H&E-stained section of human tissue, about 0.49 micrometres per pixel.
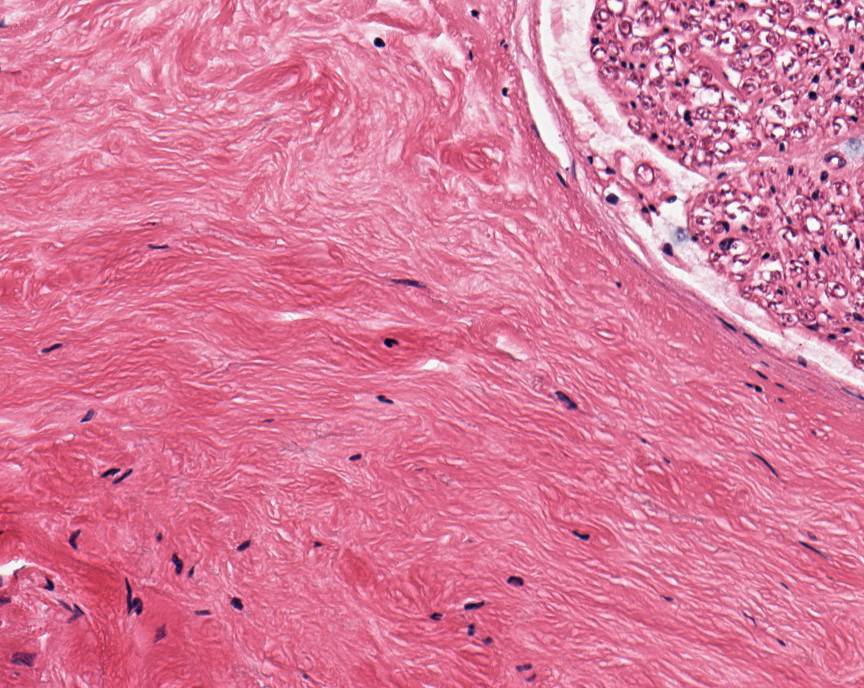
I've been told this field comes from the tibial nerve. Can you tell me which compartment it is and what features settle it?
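Epineurium. Deciding: dense pink collagenous stroma from lower left to centre, sparsely cellular, with small, dark, elongated nuclei widely scattered.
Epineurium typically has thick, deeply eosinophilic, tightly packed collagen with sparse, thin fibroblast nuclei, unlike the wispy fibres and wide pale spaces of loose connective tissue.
Upper right corner: a rounded compartment of many small round profiles with pale centres.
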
